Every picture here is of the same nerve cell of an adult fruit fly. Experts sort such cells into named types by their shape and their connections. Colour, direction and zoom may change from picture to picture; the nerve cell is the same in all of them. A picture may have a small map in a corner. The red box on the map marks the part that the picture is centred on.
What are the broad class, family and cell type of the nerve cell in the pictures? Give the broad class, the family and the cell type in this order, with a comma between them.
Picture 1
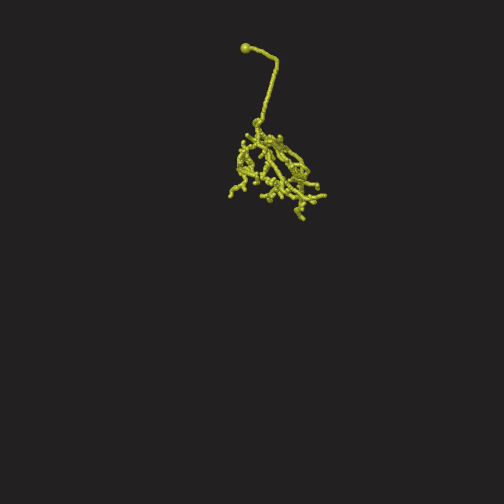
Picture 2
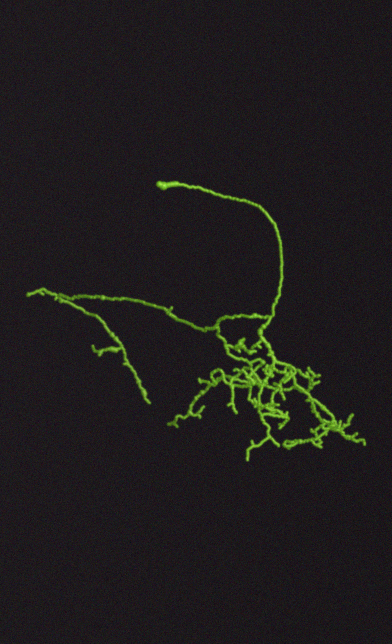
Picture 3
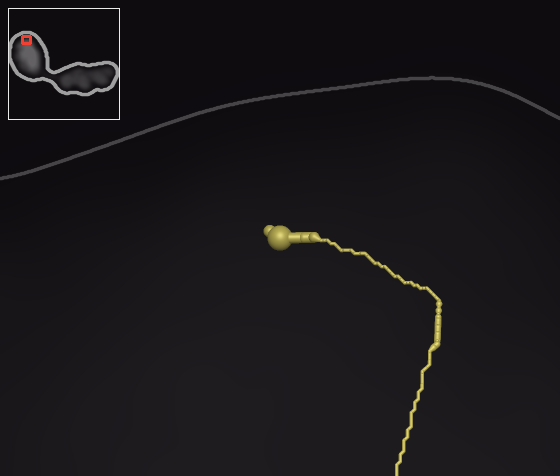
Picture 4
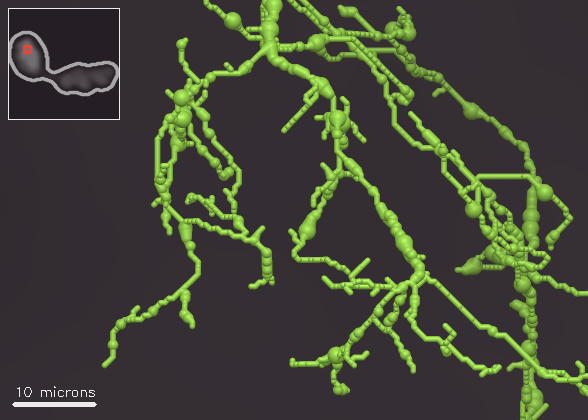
central-brain intrinsic neuron, hemilineage SMPp&v1_posterior, CB2967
